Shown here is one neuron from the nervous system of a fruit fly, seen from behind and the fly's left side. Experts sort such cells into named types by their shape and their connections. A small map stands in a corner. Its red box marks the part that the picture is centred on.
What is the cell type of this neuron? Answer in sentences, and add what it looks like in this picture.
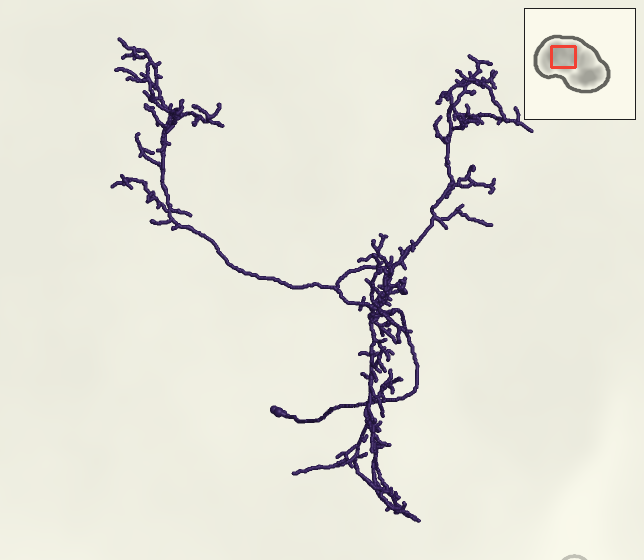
It is of cell type PS096. Its broad class is central-brain intrinsic neuron. Its cell body lies at the bottom of the picture. The picture shows dozens of branch ends.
